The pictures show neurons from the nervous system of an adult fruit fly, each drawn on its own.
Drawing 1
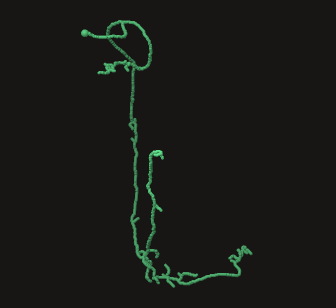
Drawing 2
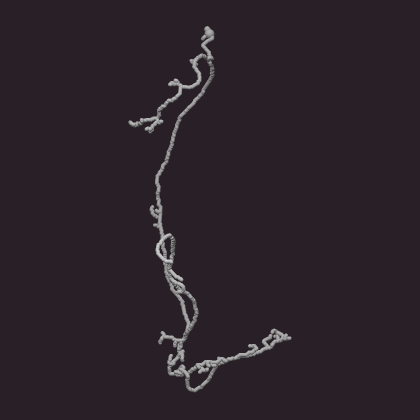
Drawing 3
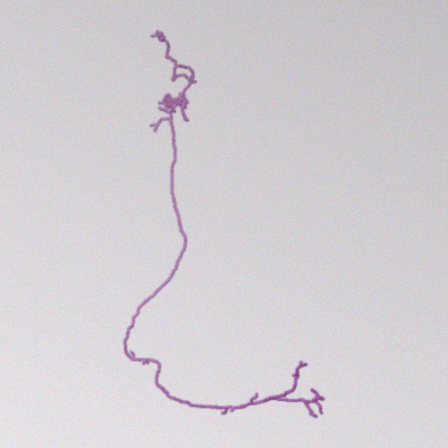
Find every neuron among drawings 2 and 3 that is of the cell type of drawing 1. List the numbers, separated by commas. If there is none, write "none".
2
